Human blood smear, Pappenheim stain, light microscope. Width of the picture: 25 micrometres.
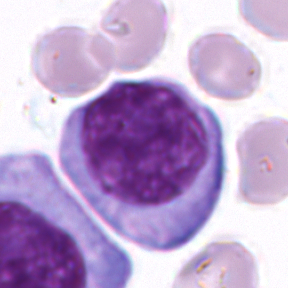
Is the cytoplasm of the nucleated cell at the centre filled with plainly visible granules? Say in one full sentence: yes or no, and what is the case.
No, its cytoplasm is free of any visible granules.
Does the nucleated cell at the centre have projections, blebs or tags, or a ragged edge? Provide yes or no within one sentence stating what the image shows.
No, by its outline the cell is smooth and even.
